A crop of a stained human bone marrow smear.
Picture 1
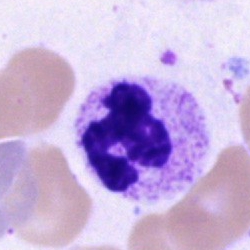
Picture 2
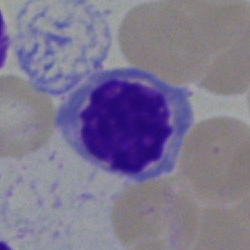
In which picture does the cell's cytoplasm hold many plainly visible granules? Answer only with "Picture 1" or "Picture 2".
Picture 1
